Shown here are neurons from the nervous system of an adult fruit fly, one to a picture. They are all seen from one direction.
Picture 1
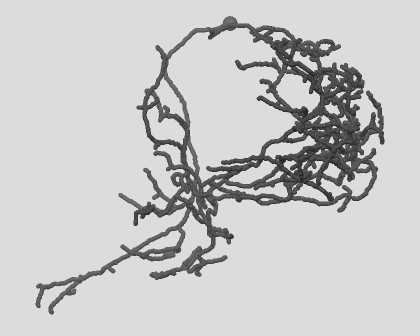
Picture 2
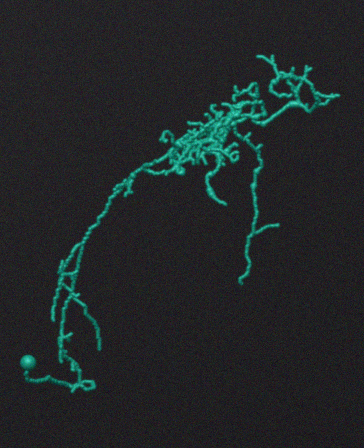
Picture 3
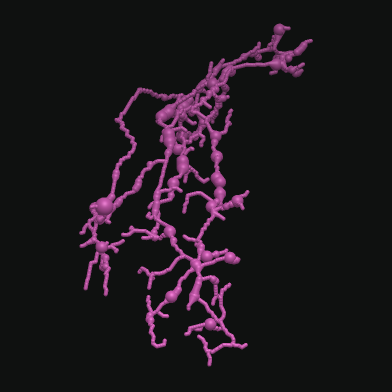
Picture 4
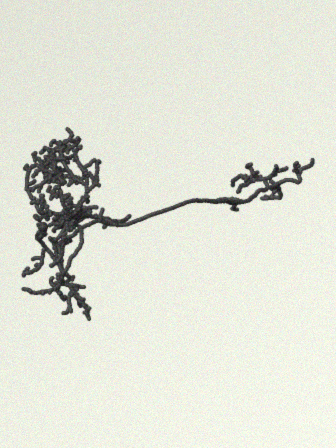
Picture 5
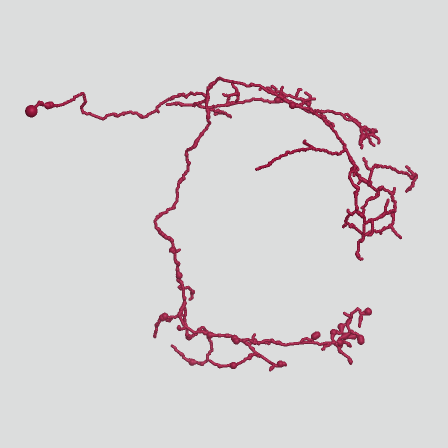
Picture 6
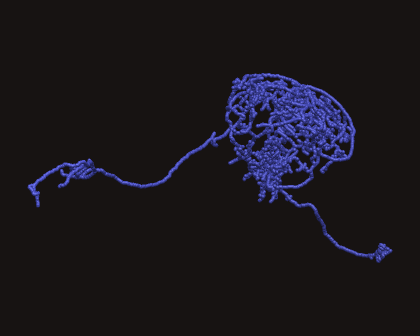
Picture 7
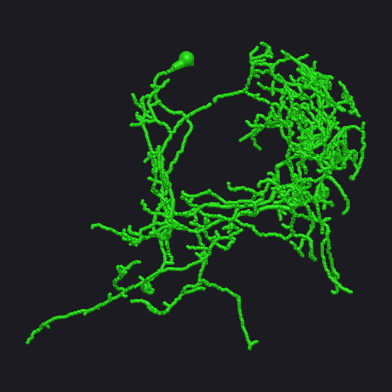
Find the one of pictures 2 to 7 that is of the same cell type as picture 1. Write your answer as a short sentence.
Picture 7 is of the same cell type.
